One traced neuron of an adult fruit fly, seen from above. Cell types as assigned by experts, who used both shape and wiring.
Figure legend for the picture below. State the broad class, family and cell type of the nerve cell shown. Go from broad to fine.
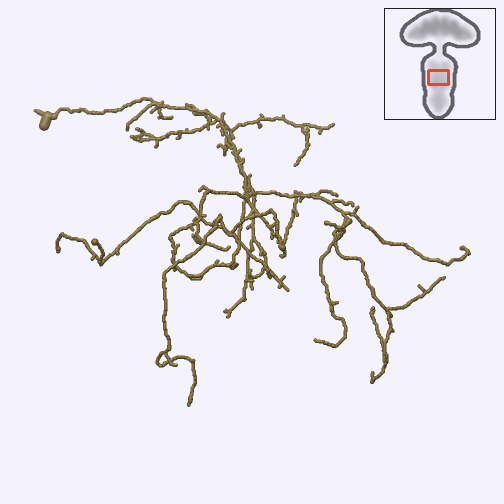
nerve-cord intrinsic neuron; hemilineage 12A; IN12A042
